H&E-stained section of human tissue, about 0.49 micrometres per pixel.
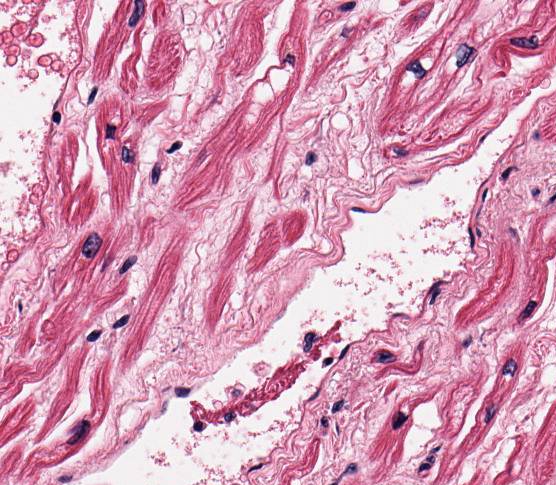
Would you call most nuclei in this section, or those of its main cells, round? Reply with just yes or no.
No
